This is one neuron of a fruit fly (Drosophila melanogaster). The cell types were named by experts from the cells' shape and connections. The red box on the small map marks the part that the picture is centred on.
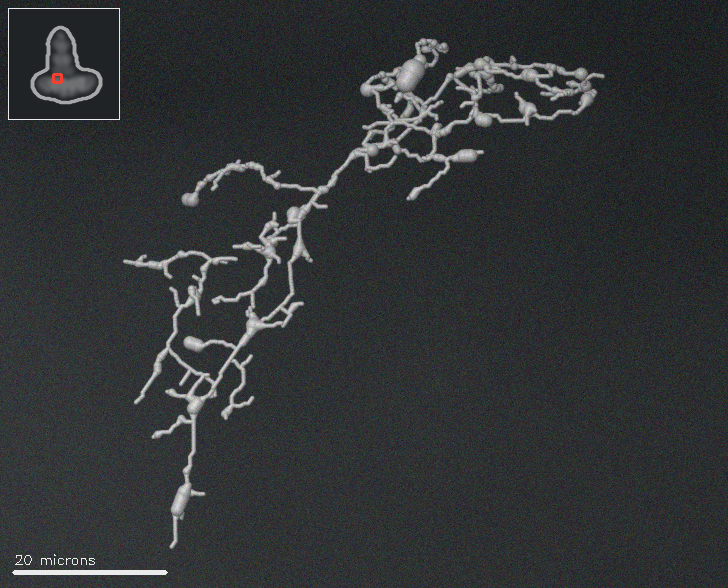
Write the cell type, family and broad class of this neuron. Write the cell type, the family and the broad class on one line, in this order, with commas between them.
CB1154, hemilineage LHd2, central-brain intrinsic neuron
